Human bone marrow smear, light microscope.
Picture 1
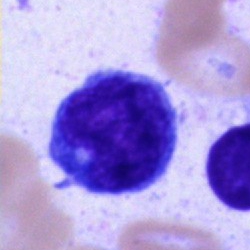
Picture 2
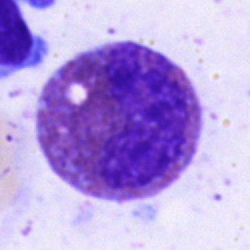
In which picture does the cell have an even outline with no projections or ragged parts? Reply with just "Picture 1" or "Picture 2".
Picture 2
